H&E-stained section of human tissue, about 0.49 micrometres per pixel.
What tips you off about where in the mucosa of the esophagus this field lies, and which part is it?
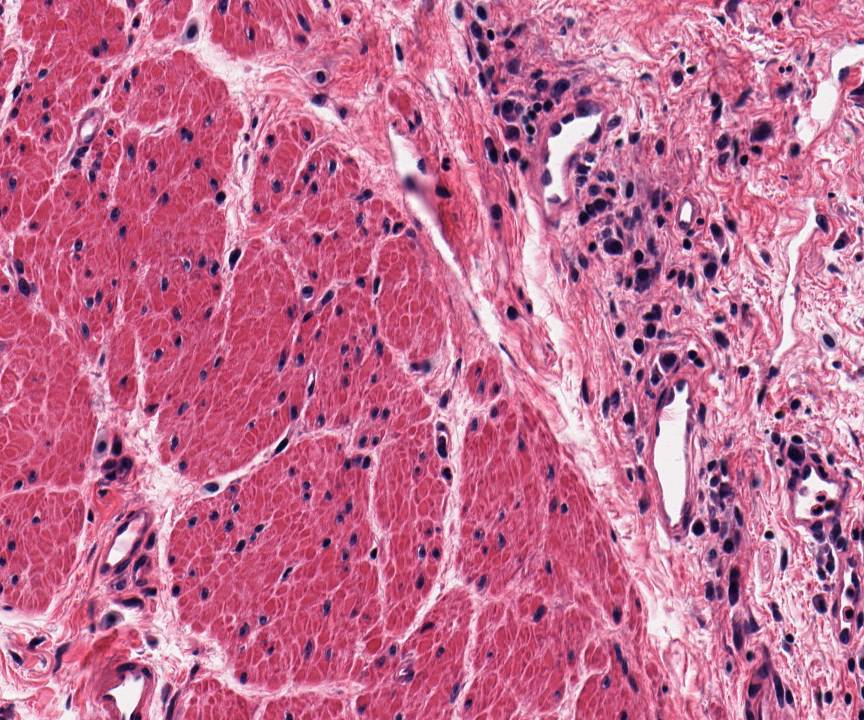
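Smooth muscle is the part shown. Densely packed muscle fills the left and centre, split by thin, pale pink fibrous septa into irregular bundles with small, dark, scattered nuclei.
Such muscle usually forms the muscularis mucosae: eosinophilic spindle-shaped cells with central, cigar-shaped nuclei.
Looser connective tissue along the right side holds many dark, closely set nuclei, more crowded than in the muscle.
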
